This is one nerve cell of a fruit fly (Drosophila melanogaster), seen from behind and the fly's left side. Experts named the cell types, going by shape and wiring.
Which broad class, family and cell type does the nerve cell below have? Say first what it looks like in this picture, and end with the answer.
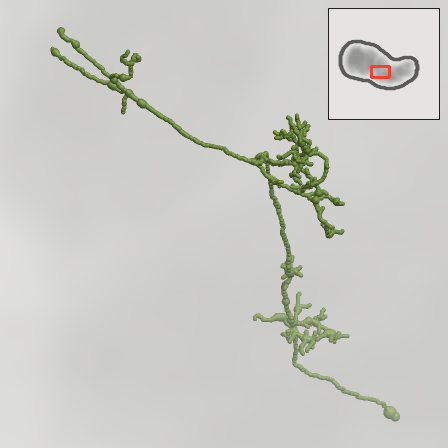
The cell body can be seen at the lower right of the picture. The picture shows dozens of branch ends. This is an optic-lobe intrinsic neuron. The family is TmY. The cell type is TmY4.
